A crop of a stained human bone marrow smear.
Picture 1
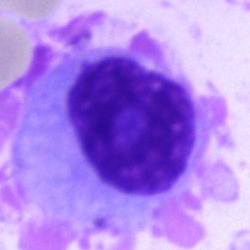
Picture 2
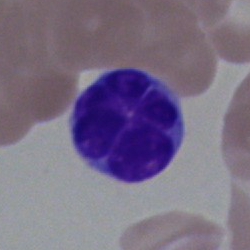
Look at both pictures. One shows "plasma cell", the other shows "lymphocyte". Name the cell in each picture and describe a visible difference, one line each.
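Picture 1 is a plasma cell. The cytoplasm is plentiful, forming a broad rim around the nucleus rather than a thin one.
Picture 2 is a lymphocyte. The nucleus fills almost the whole cell.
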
